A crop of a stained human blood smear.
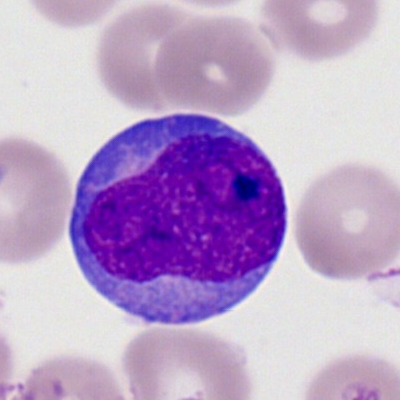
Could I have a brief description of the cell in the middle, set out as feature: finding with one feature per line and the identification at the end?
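Nucleus: look, it fills most of the cell
Shape: the nucleus is wider side to side than top to bottom
Chromatin: one small, very dark clump at the upper right of the nucleus
Cytoplasm: deep blue
Name: myeloblast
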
